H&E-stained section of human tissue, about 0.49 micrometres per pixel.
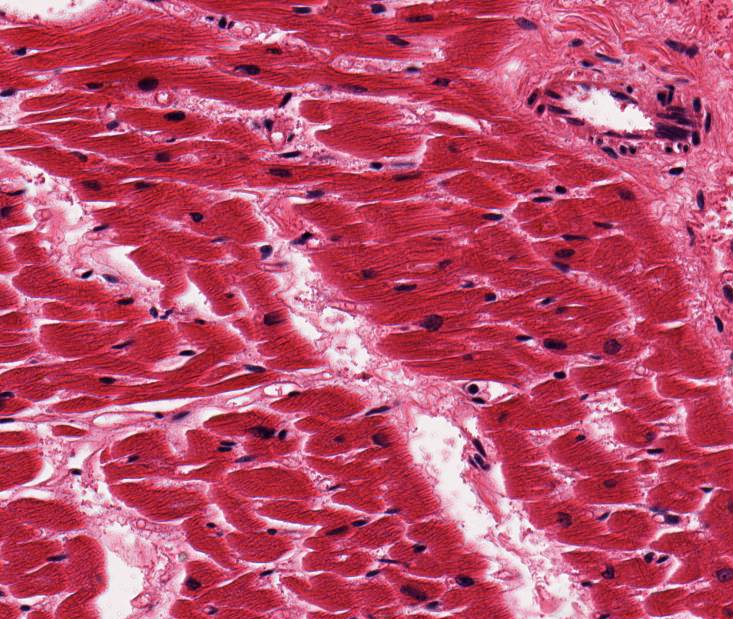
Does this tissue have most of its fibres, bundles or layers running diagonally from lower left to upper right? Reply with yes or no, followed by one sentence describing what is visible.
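No. Pale strips of loose connective tissue run diagonally from upper left to lower right between groups of fibres.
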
